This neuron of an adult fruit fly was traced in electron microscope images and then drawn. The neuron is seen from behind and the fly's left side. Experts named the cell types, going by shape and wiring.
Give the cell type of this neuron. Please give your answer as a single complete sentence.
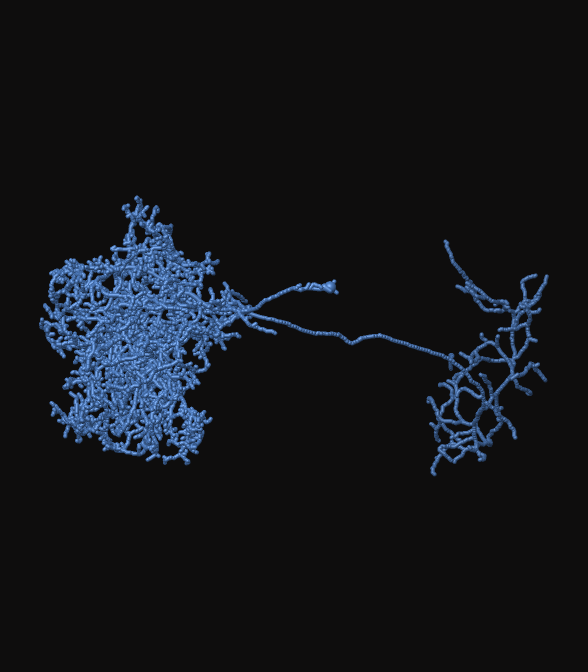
A cell of type AVLP501 is what this neuron is.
